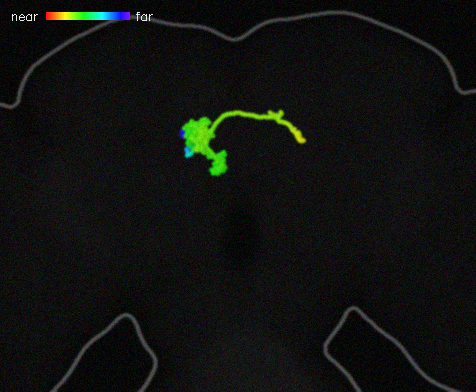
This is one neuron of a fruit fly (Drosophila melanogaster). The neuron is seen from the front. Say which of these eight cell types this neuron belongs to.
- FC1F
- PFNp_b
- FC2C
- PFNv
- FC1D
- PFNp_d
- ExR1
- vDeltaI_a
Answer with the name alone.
FC2C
